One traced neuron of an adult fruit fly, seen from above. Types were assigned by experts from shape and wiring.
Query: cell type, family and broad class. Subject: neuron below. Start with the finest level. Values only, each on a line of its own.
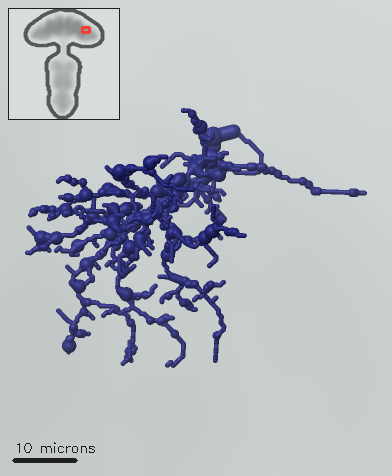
Lawf1
Lawf
optic-lobe intrinsic neuron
